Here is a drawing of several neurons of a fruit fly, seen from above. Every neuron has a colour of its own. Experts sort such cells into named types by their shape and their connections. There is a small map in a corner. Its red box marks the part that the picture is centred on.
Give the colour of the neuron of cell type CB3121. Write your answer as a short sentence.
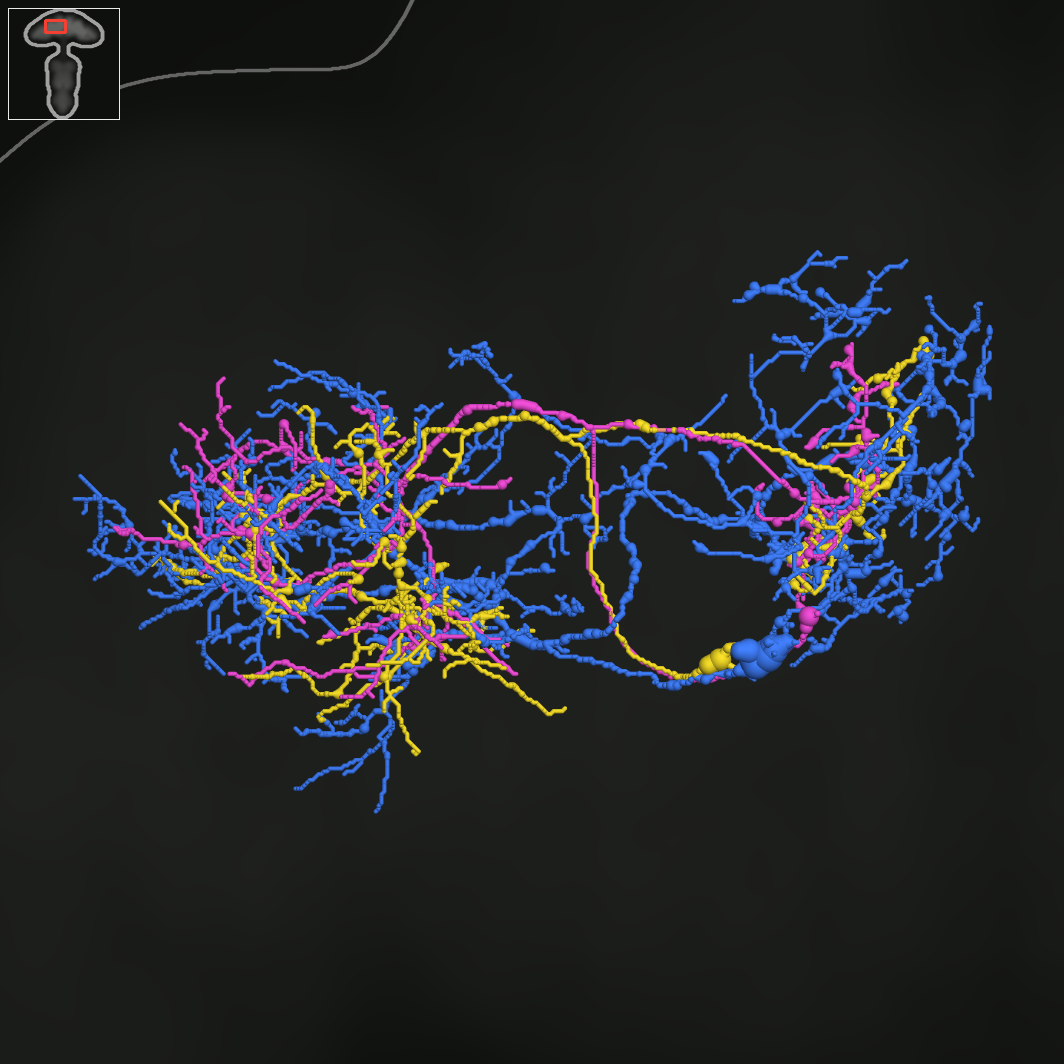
The colour is magenta.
